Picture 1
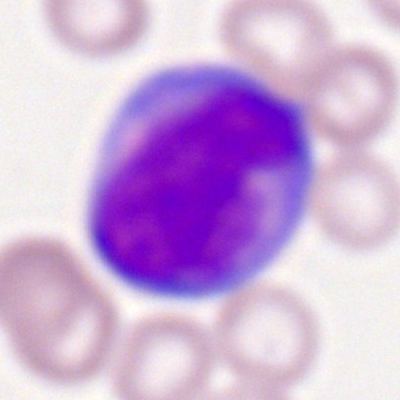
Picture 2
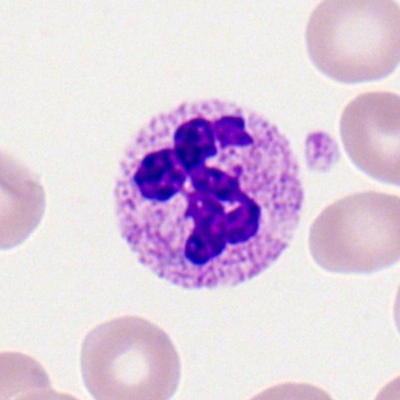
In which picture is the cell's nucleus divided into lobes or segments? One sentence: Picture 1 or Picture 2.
In Picture 2 the cell's nucleus is segmented rather than one mass.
